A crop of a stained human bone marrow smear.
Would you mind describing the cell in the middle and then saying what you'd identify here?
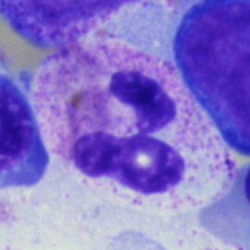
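Round to slightly oval, the outline is smooth. The chromatin is dense and dark purple. The cytoplasm is abundant and pale pinkish-lilac, with fine pink-purple granules scattered throughout. This is a segmented neutrophil.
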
